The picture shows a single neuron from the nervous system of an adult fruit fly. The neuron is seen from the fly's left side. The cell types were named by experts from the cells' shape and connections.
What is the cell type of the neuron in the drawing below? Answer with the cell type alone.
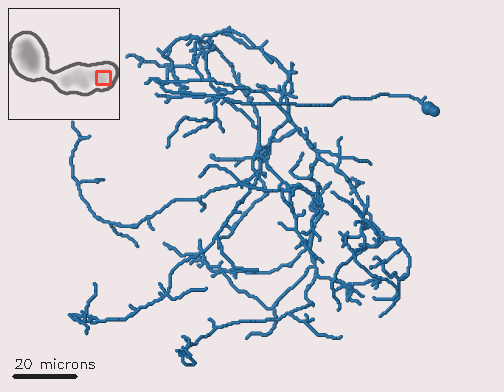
IN03A068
